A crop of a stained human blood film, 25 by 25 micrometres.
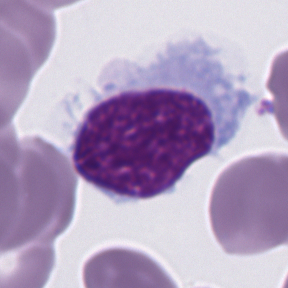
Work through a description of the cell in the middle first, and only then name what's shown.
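Fine hair-like projections fringe the ragged border of the cytoplasm, which holds no distinct granules. Within the nucleus, dense, coarsely clumped chromatin is separated by paler streaks, and no nucleolus is visible. The cell shown is a hairy cell.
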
